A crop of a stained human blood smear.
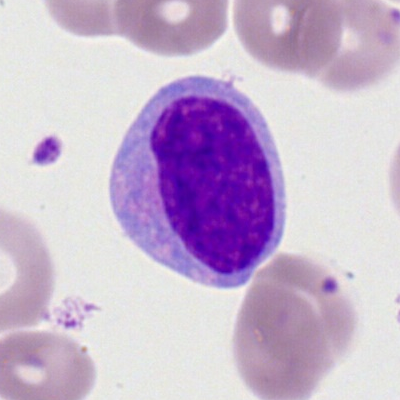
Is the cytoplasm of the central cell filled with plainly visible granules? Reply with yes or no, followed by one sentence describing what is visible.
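Yes. Fine pinkish-purple granules are scattered through the cytoplasm.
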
